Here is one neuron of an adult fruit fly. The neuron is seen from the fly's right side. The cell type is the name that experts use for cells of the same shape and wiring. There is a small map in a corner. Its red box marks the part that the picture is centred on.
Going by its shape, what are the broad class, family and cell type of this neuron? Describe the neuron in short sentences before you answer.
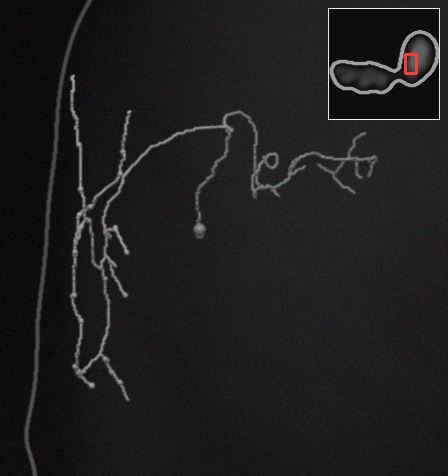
The cell body is in the middle of the picture. As drawn here it is about as wide as it is tall. It is a visual centrifugal neuron. The family is LPT. It is of cell type LPT112.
